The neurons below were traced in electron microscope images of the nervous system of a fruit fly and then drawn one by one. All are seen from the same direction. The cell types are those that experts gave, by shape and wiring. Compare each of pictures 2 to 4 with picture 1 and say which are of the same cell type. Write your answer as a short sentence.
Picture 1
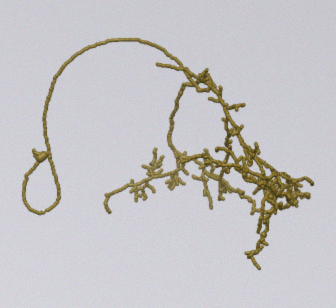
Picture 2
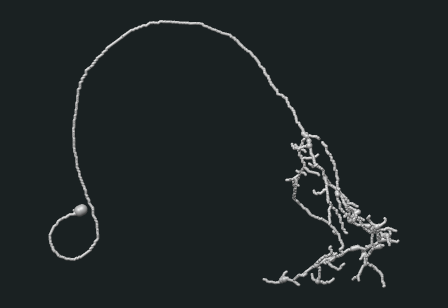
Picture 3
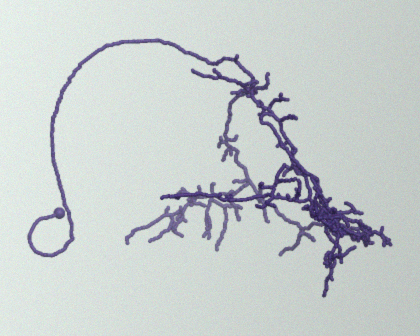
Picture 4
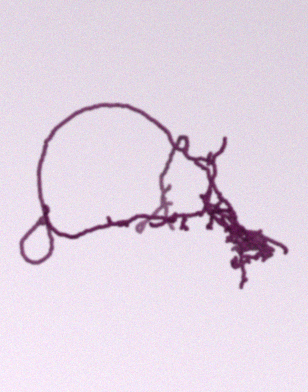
Picture 3 and picture 4 are of the same cell type.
